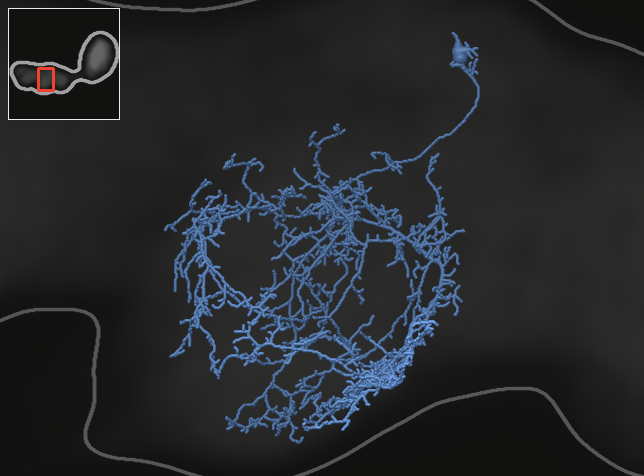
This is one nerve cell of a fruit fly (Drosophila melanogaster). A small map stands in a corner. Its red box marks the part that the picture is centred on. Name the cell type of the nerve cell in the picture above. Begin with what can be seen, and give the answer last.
Its cell body lies at the upper right of the picture. The picture shows more than a hundred branch ends. It is a nerve-cord intrinsic neuron. It is of cell type IN17A016.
